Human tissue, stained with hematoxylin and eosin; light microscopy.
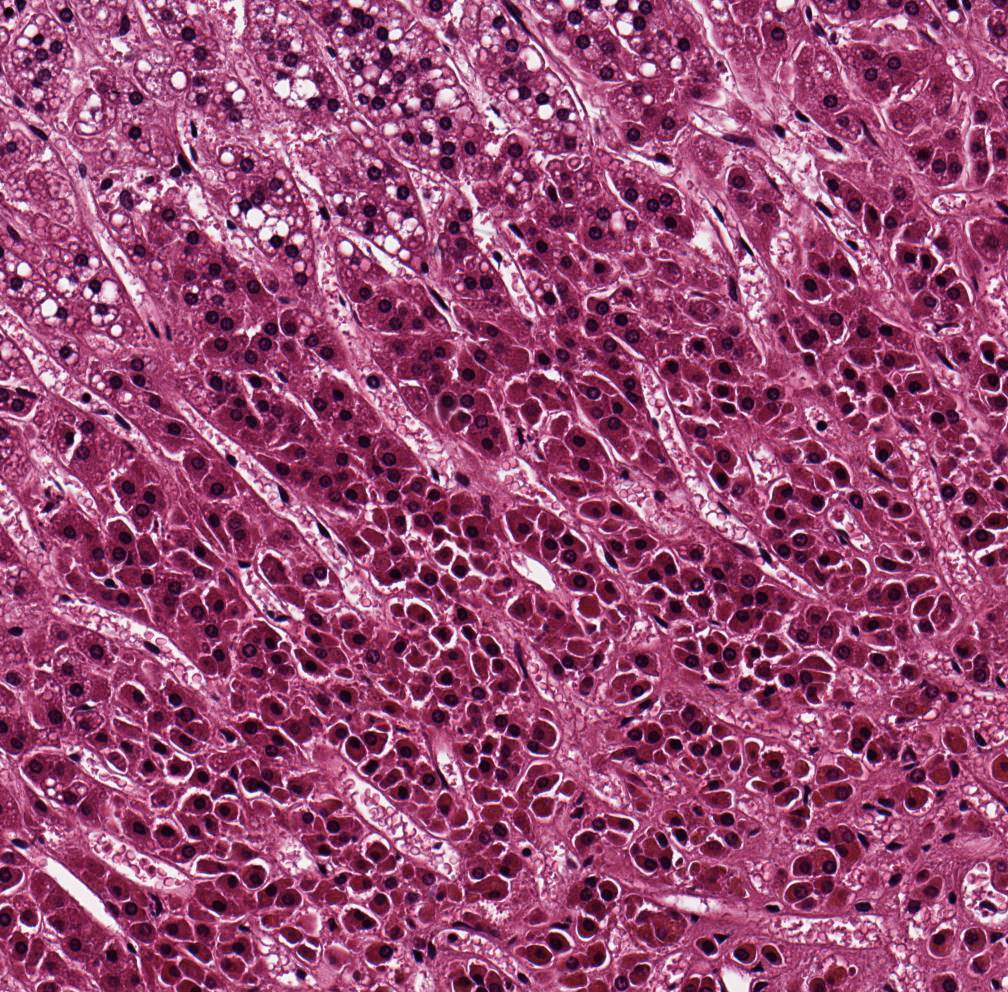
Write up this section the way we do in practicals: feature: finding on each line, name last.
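Vacuolated cells: upper left, pale cytoplasm filled with many small clear round vacuoles
Compact cells: centre and lower right, deeply eosinophilic cytoplasm, few or no vacuoles
Nuclei: in most cells single, round, central, dark
Vessels: narrow thin-walled channels between the cords, lined by flat, elongated nuclei
Tissue: adrenal gland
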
